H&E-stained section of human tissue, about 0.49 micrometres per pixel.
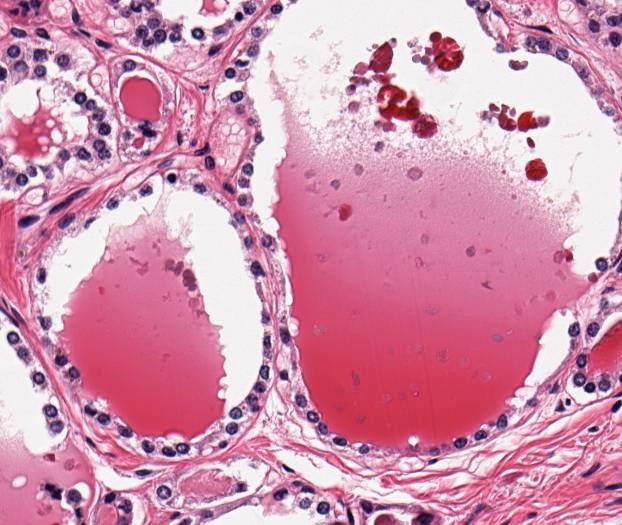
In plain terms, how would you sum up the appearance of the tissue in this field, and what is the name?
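Dilated spaces lined by a single layer of flattened to cuboidal epithelial cells. Lining nuclei small, round, darkly stained. Clumps of red blood cells in the upper part of the largest lumen. Upper left: cells with pale, clear, vacuolated cytoplasm. Tissue: thyroid.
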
